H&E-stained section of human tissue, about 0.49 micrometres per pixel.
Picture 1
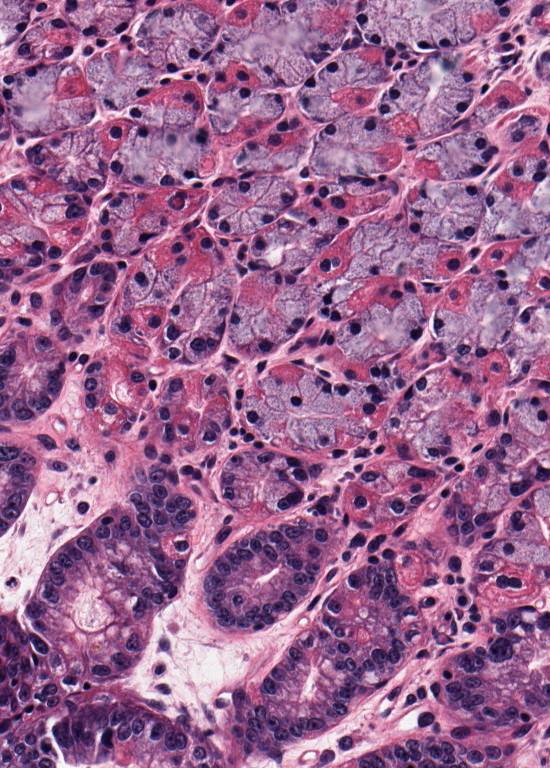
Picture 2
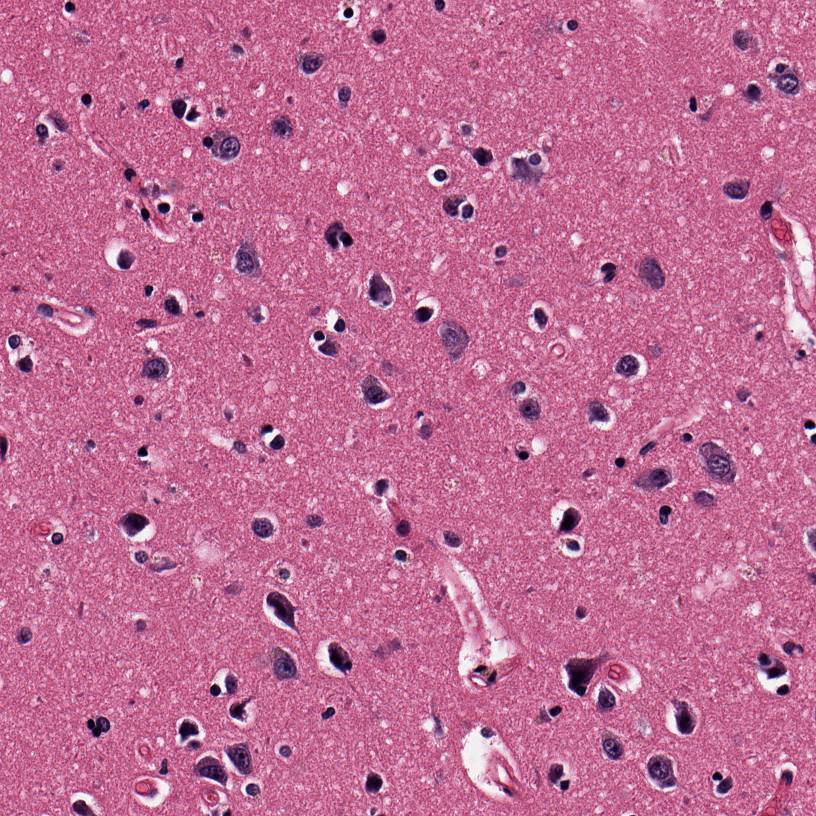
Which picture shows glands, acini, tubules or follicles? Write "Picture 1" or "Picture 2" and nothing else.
Picture 1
